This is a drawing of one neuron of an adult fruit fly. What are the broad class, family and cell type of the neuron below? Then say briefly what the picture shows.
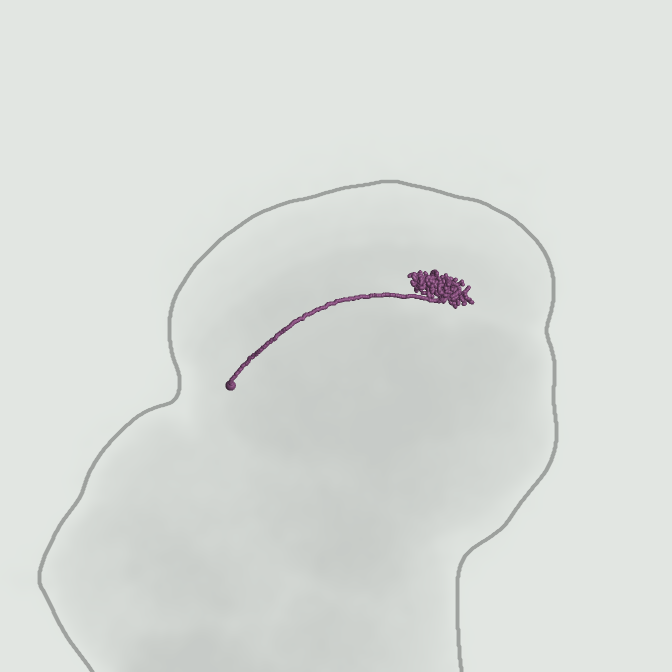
It is an optic-lobe intrinsic neuron. The family is Pm. Its cell type is Pm1. As drawn here it is wider than it is tall.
